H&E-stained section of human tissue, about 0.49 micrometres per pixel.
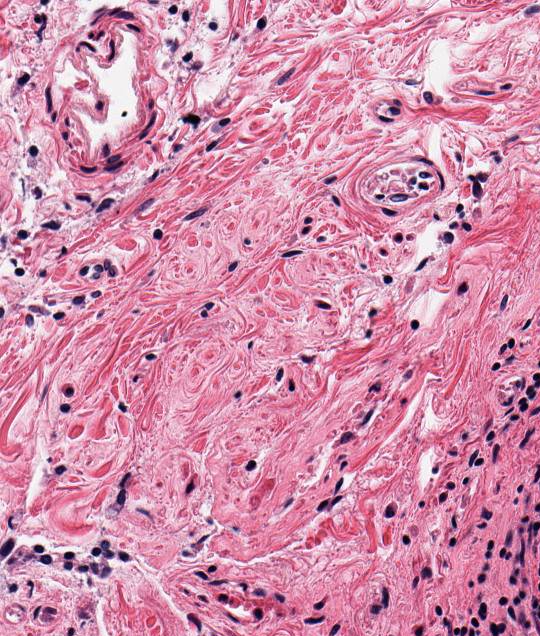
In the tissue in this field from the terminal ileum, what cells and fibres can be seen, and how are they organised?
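First, arrangement: the fibres form wavy, interlacing bundles, not straight parallel sheets. Second, centre: there they are swirled into pale, whorled nodules. Third, nuclei: scattered, small, dark, oval to spindle-shaped. Fourth, lower right edge: small, round, dark nuclei are more crowded there than elsewhere.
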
